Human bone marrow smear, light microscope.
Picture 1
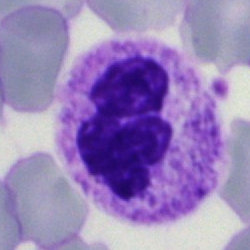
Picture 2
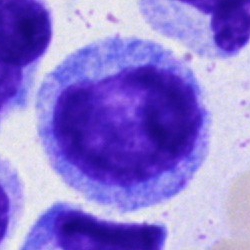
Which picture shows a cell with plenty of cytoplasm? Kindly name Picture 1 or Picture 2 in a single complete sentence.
For the cell in picture 1, the cytoplasm is broad.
